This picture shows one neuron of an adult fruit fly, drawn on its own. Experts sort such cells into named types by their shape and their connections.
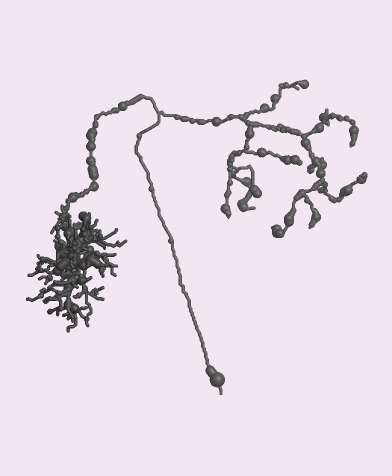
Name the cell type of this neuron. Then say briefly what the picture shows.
The cell type is LC17. This is a visual projection neuron. Its cell body lies at the bottom of the picture. The picture shows dozens of branch ends.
